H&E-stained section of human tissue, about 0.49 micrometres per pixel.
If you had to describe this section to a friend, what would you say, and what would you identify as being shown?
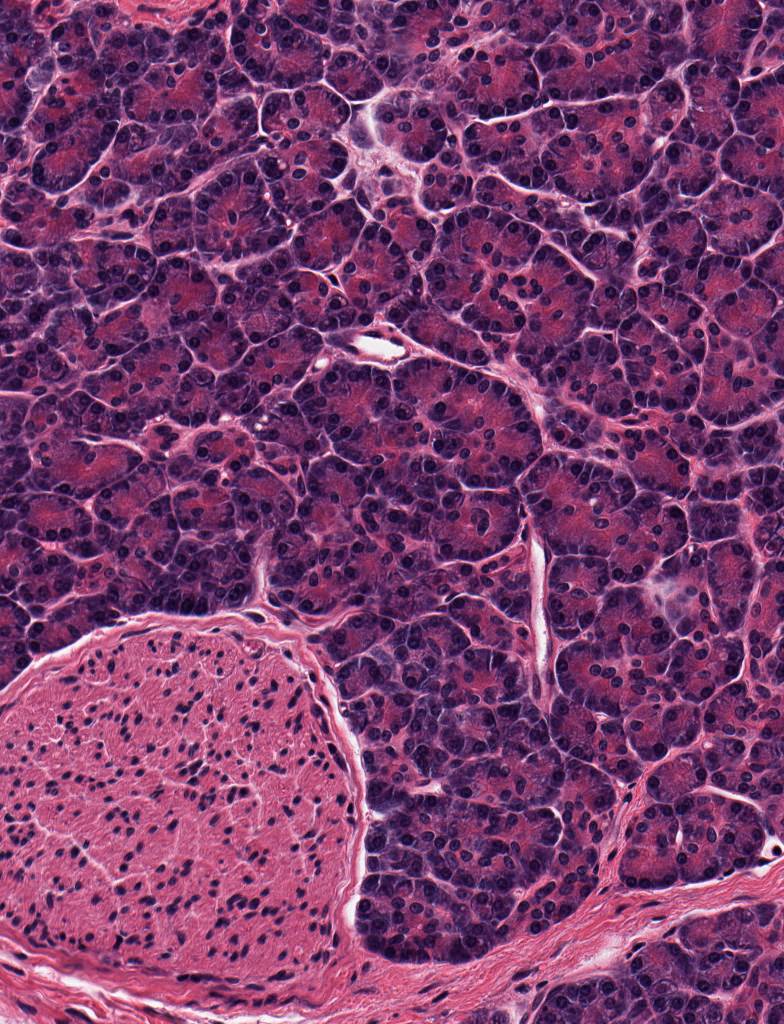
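See how small rounded glandular acini, closely packed, fill most of the field, separated by thin connective tissue strands. Each acinar cell's cytoplasm is deep purple basally and pink and granular apically, facing the acinus centre; the round nucleus sits toward the outer base. At lower left lies a rounded bundle of pale pink wavy fibres with scattered elongated dark nuclei. This section is pancreas.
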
